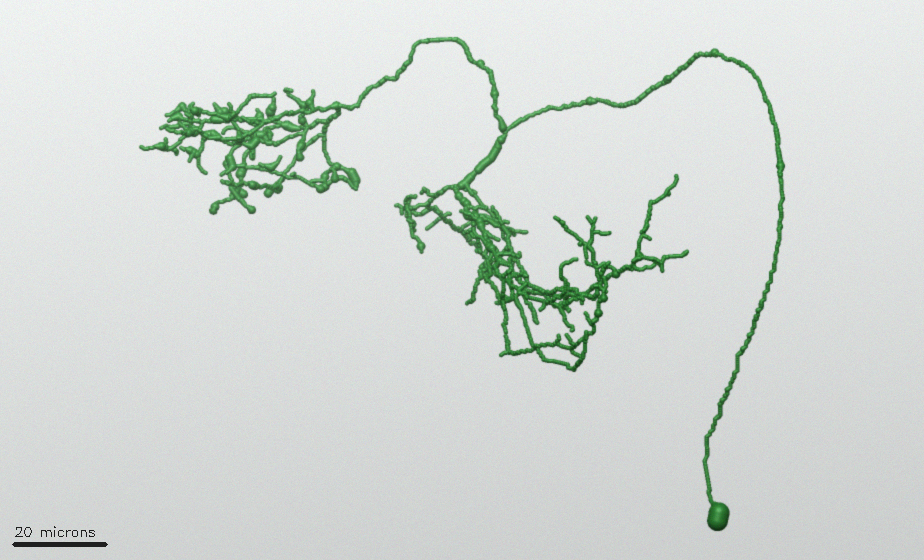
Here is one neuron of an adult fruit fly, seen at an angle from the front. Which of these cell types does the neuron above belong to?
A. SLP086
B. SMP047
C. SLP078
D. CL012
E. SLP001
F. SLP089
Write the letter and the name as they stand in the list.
B. SMP047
